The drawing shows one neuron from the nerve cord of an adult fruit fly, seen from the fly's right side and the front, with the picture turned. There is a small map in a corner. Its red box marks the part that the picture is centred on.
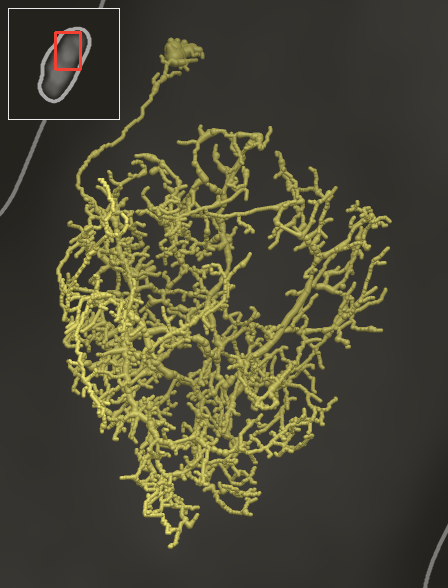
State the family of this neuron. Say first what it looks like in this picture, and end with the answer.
More than a hundred branch ends can be seen. As drawn here it is taller than it is wide. This is a nerve-cord intrinsic neuron. The family is hemilineage 13A.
